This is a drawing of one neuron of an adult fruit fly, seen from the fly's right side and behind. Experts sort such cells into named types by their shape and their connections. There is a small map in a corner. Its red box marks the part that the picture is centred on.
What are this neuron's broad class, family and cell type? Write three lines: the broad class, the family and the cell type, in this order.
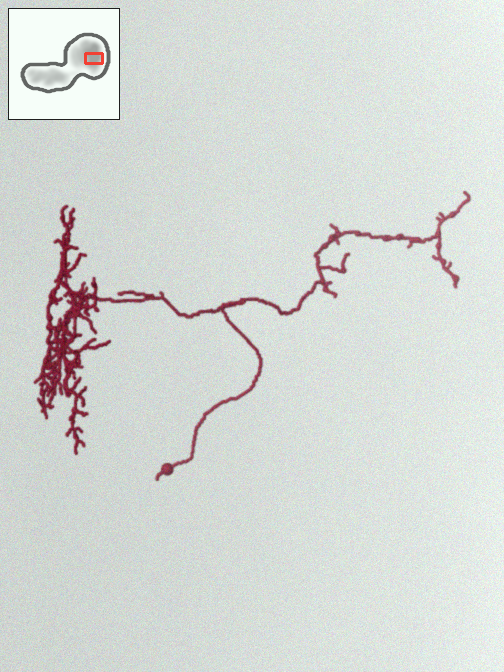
visual projection neuron
LC
LC31a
